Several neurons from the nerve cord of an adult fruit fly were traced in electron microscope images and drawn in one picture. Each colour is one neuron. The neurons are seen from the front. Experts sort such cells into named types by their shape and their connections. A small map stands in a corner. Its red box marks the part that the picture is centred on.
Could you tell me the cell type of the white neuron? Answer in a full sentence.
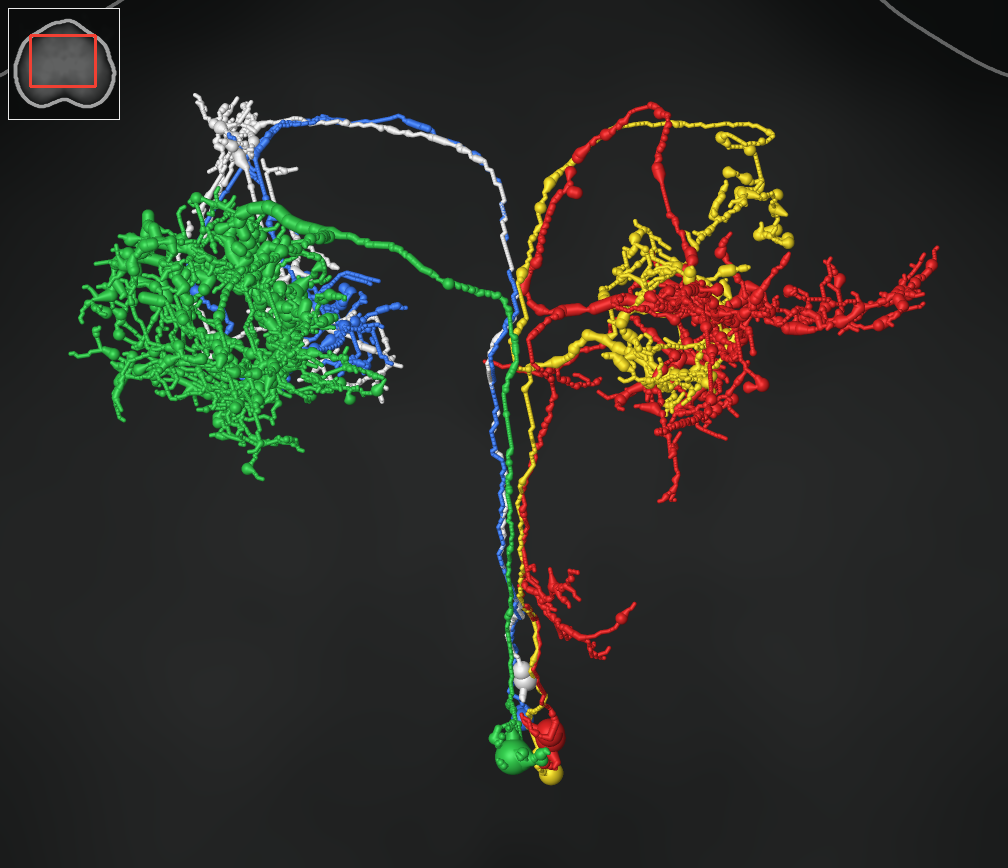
The cell type is IN02A058.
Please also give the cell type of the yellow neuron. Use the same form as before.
The cell type is IN02A052.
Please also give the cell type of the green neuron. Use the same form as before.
The cell type is IN02A019.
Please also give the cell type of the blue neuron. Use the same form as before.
The cell type is IN02A065.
